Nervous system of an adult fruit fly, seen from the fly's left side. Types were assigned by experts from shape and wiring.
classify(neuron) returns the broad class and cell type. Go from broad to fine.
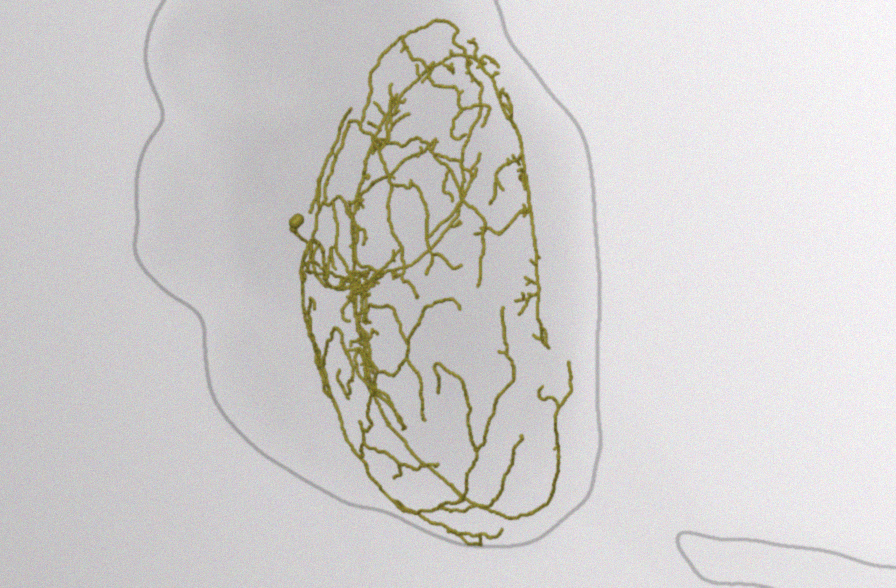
visual centrifugal neuron; aMe4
